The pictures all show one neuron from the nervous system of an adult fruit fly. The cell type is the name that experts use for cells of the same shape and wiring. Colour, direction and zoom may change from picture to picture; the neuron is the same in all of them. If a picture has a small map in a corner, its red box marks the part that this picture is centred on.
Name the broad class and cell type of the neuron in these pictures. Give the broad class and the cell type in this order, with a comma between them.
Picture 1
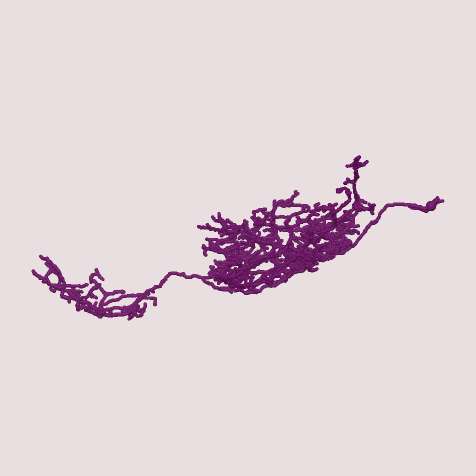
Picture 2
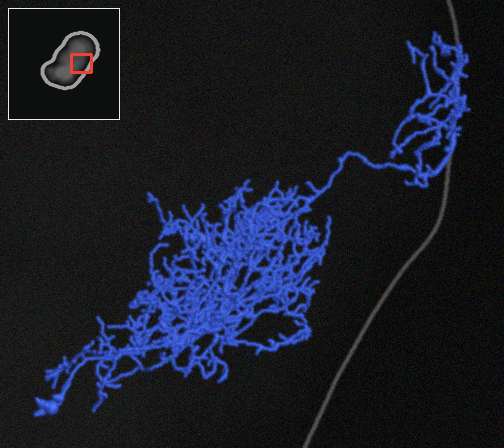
central-brain intrinsic neuron, GNG123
